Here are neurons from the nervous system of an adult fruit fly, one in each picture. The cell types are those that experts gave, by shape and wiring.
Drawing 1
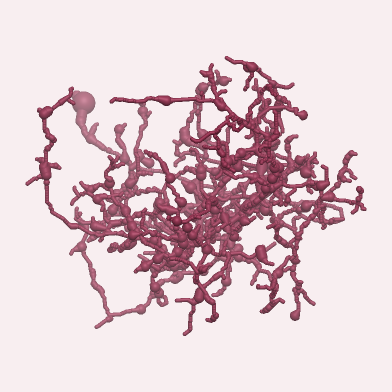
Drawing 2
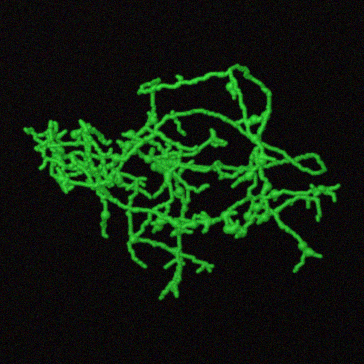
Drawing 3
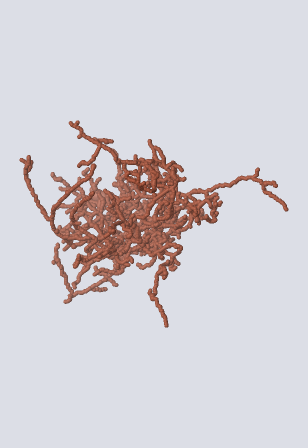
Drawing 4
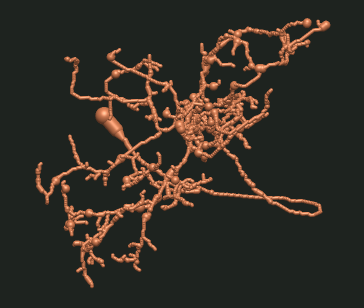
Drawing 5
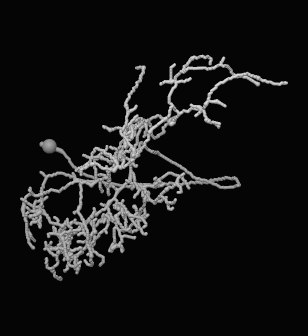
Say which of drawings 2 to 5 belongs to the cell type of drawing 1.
Drawing 3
